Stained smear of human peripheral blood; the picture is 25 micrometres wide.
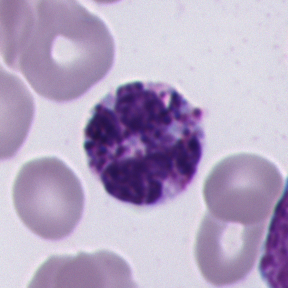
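Basophil, the cell at the centre of this stained smear of human peripheral blood, crowded with coarse dark purple granules. They cover the nucleus, so its shape can't be made out. Where cytoplasm shows between them, it is pale lilac. Granules sit right at the edge too, making the upper right margin slightly bumpy. At about 11 micrometres across, it is some 1.5 times as wide as a red cell lying whole in the field.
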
